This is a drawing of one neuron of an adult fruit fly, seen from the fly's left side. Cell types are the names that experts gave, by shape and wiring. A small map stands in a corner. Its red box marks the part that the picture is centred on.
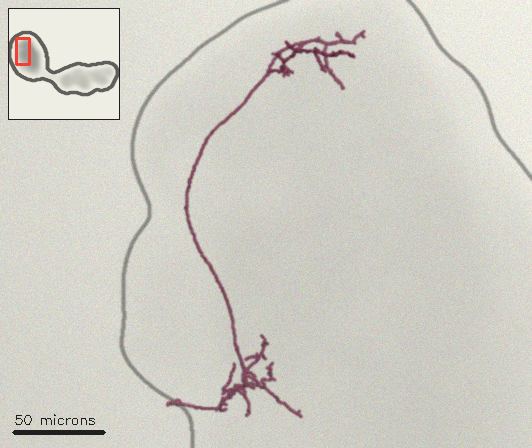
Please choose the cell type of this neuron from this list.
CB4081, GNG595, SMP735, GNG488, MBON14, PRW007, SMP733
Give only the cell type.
SMP735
